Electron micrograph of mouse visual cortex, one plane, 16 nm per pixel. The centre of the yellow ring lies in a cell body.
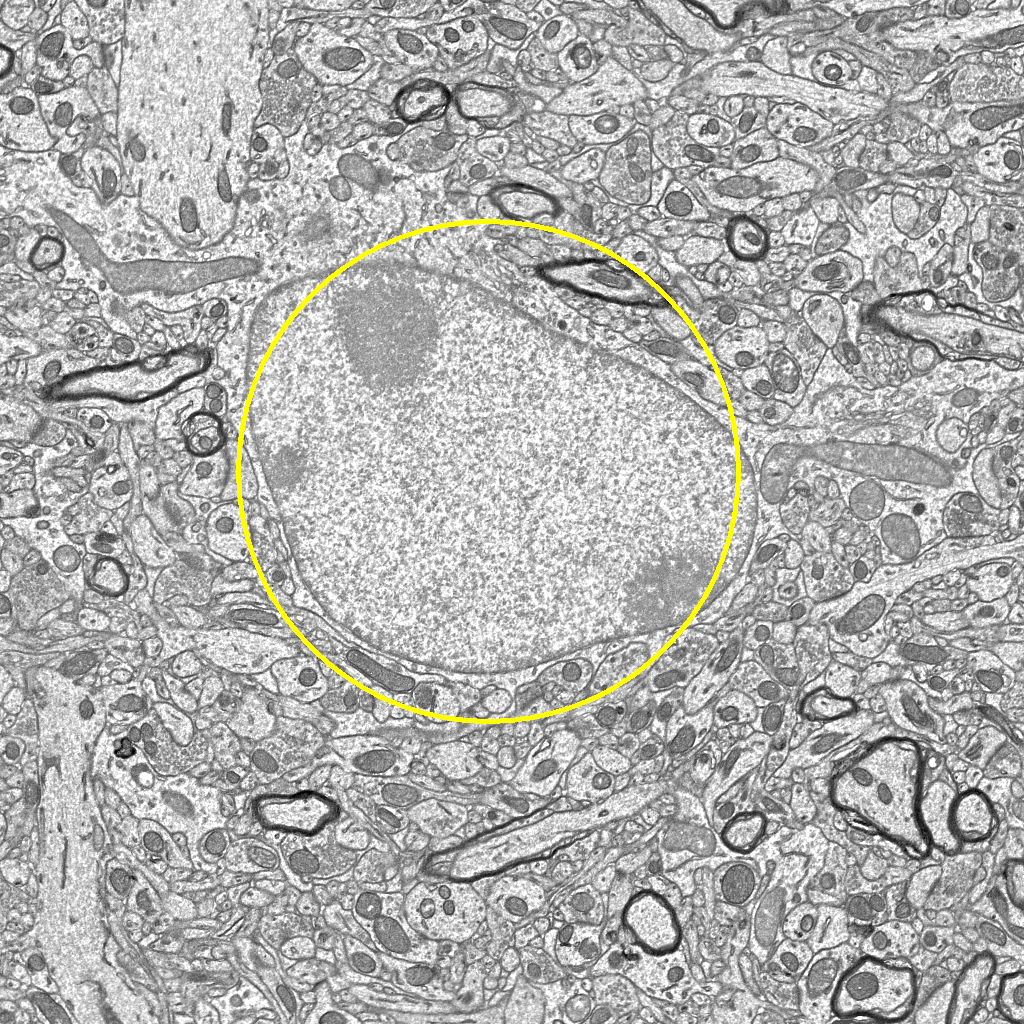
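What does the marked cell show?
A nucleus with a smooth envelope, free of deep infoldings, and no thick band of dark chromatin along its inside.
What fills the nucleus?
Mostly pale, finely granular chromatin, with a few large, soft-edged grey patches, the biggest at upper left and lower right.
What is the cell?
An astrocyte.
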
